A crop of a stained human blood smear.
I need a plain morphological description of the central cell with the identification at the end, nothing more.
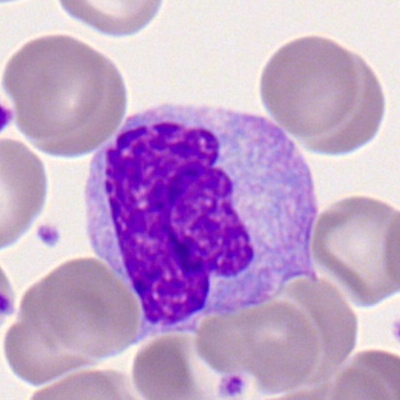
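Outline roughly round, edge smooth. Nucleus irregular and folded, several bulging lobes; no nucleoli seen. Cytoplasm with a faint, fine dusting of pinkish-purple granules. Cell: monocyte.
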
